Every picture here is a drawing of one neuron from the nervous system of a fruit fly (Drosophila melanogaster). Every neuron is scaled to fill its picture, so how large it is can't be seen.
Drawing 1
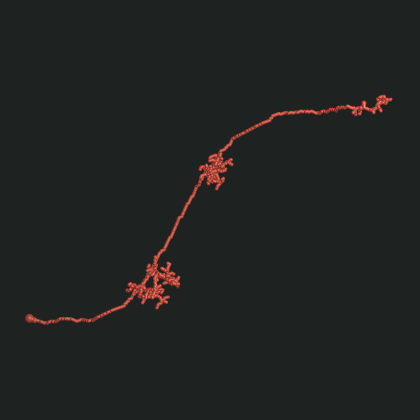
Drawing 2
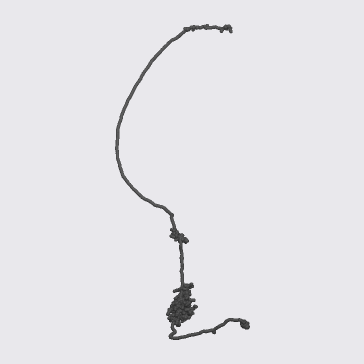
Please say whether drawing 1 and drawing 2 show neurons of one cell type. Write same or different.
different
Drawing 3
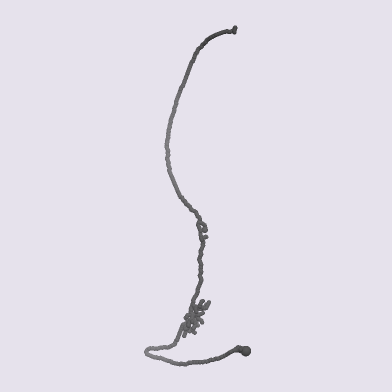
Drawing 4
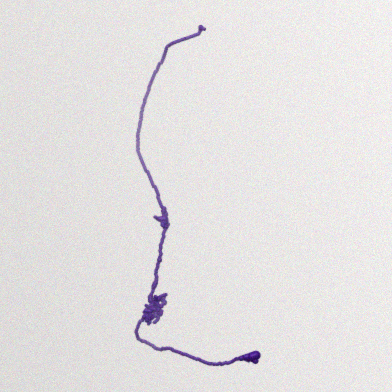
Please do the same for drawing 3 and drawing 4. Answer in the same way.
same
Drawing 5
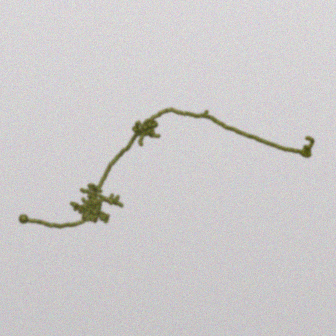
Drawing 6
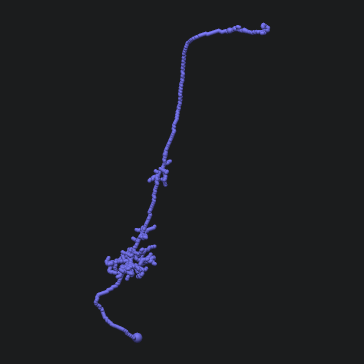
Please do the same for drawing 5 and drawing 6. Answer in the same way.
different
